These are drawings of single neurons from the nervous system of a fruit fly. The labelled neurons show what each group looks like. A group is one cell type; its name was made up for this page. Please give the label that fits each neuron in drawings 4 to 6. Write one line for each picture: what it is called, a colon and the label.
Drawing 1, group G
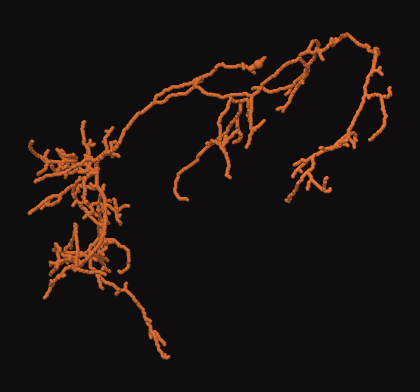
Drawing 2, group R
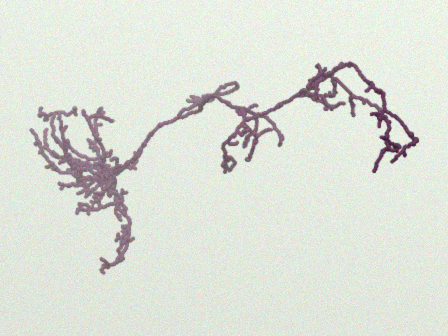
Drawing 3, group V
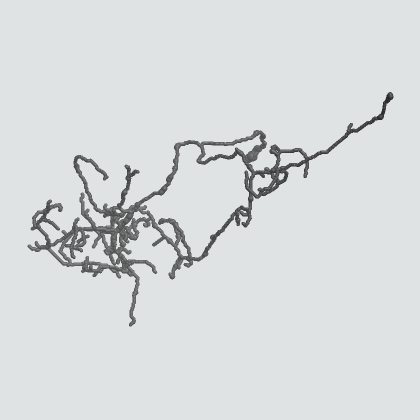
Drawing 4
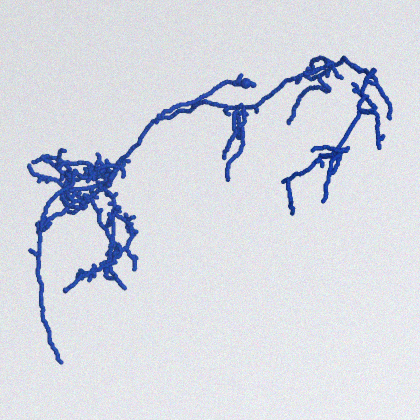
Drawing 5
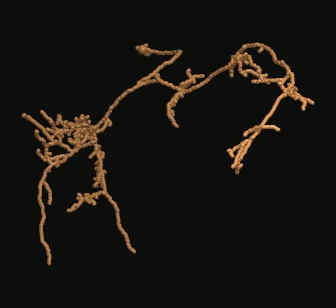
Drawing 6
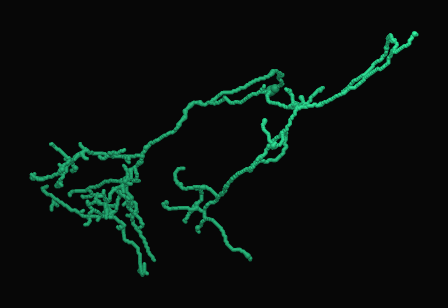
4: group G
5: group R
6: group V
